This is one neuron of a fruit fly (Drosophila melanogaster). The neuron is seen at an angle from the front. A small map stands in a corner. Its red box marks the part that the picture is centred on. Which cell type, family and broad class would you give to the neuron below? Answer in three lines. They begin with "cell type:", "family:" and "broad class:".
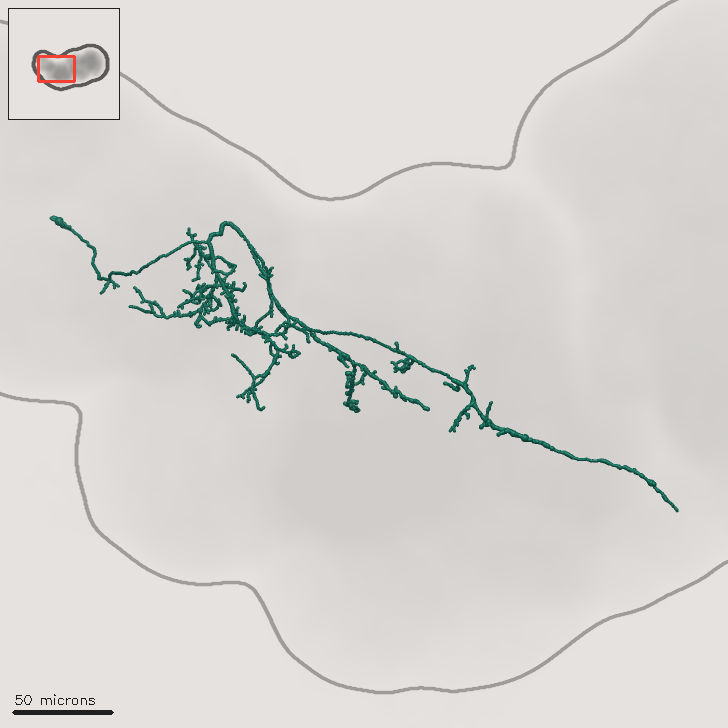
cell type: IN06A014
family: hemilineage 06A
broad class: nerve-cord intrinsic neuron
